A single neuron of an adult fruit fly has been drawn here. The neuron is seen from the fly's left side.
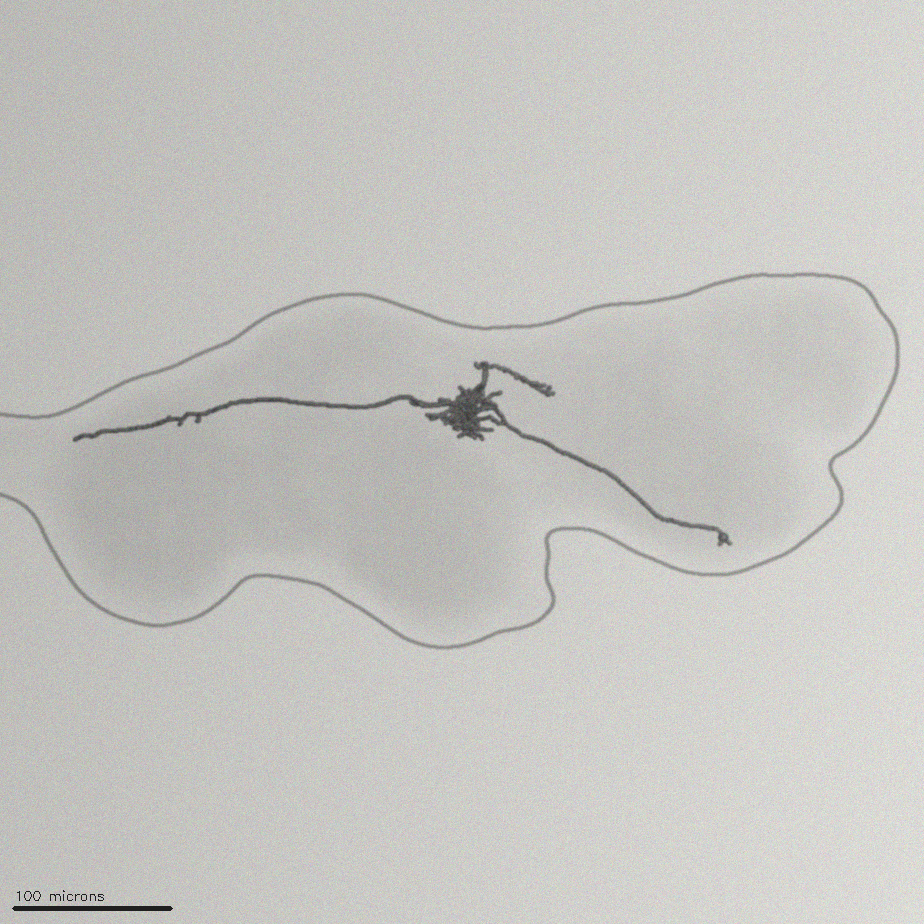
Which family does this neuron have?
hemilineage 07B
